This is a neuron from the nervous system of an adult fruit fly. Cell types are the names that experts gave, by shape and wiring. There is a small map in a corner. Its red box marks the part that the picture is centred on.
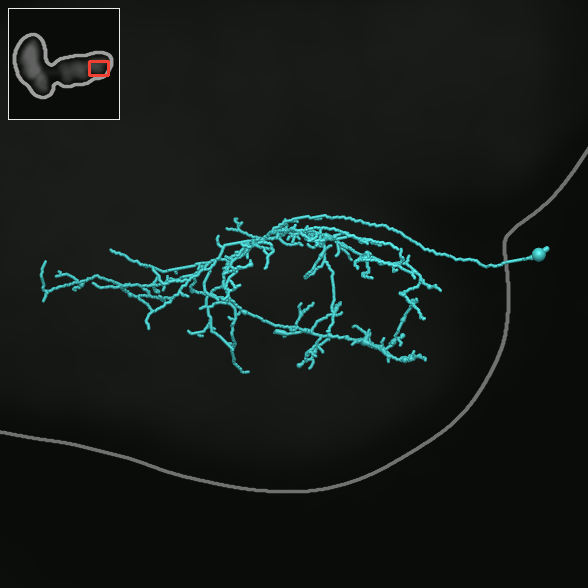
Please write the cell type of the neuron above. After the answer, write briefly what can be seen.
It is of cell type IN21A051. This is a nerve-cord intrinsic neuron. It is in the nerve cord and does not reach the brain. The cell body is on the right of the picture. The picture shows dozens of branch ends.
